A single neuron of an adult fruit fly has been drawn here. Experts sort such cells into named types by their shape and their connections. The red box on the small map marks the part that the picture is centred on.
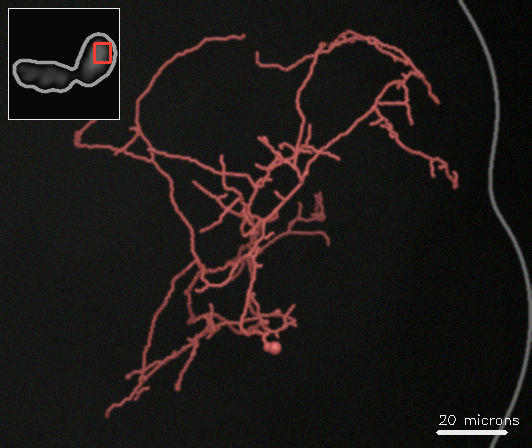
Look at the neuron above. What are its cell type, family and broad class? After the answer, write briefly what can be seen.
Its cell type is CB2981. Its family is hemilineage AOTUv4_dorsal. This is a central-brain intrinsic neuron. Its cell body lies at the bottom of the picture. By the scale bar it is about 110 microns tall in this view. Dozens of branch ends can be seen.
